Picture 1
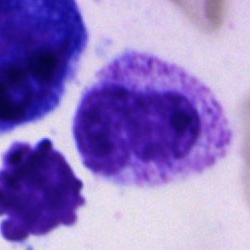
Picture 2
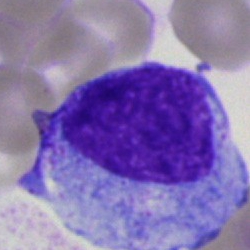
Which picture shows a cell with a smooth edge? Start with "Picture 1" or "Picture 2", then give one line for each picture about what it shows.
Picture 1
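In picture 1: The cell has a smooth, rounded-oval outline that is wider than it is tall.
In picture 2: Small pointed projections stick out from the left edge of the cell.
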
